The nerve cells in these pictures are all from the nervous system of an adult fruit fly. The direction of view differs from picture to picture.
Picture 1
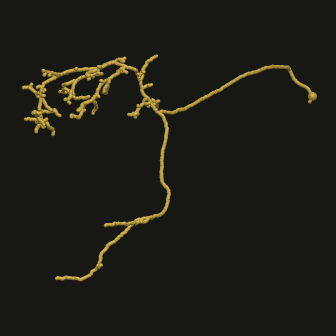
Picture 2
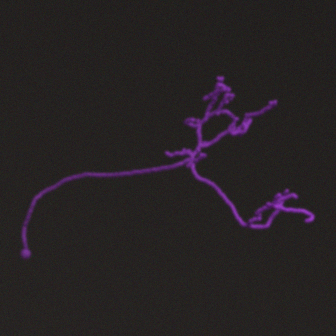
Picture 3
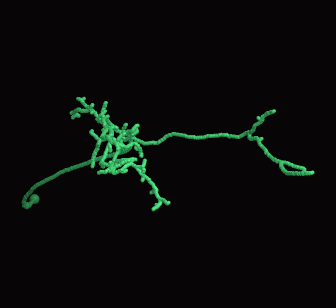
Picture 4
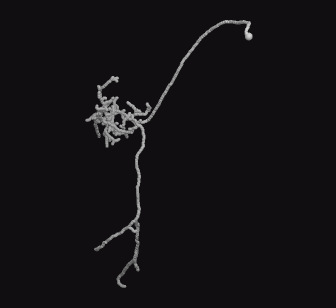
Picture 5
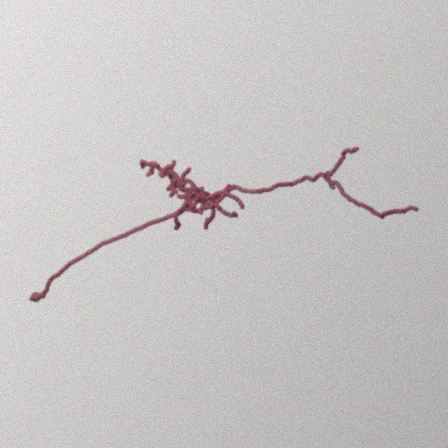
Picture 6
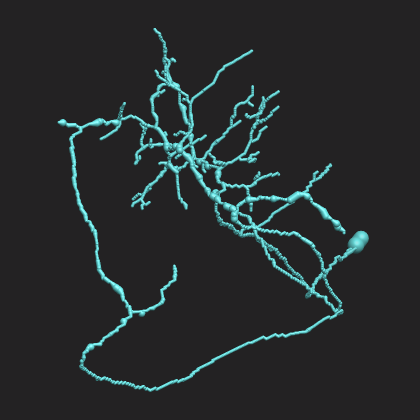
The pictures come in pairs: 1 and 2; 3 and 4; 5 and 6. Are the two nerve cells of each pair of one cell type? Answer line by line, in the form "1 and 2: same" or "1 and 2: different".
1 and 2: different
3 and 4: same
5 and 6: different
